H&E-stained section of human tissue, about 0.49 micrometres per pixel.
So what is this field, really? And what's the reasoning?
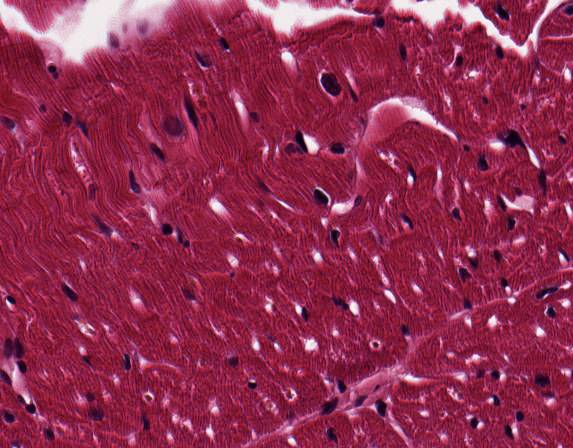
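It's myocardium, filling nearly the whole field with closely packed, deeply eosinophilic fibres and very little stroma. See how the nuclei sit centrally, many with a pale clear zone at their ends, and fine parallel lines run along the fibres.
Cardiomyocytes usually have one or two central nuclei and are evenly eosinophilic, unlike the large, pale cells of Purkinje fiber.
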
